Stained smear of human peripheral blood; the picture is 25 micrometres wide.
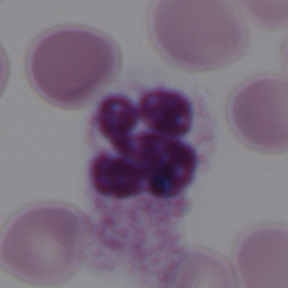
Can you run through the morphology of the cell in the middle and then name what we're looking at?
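Looking closely, I notice the lobes packed tightly together into a compact cluster. Their chromatin stains a dense, dark purple. Apart from its granules, the cytoplasm seems pale, nearly colourless. The edge of the cell, I'd say, is irregular and indistinct rather than a crisp, smooth circle. This is a segmented neutrophil.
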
